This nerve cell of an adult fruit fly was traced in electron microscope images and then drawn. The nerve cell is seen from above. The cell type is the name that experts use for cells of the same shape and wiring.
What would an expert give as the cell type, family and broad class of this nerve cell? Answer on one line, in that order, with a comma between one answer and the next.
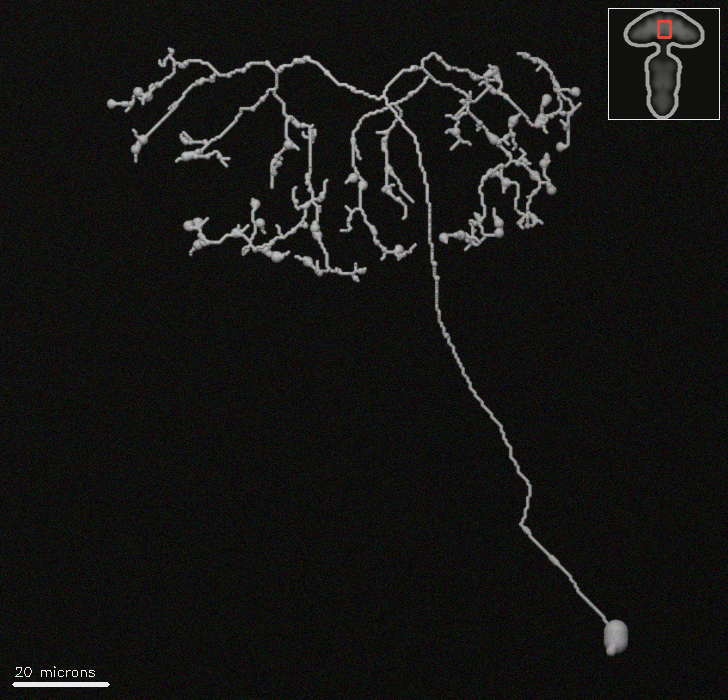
FB5S, hemilineage DM6_dorso_medial, central-brain intrinsic neuron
